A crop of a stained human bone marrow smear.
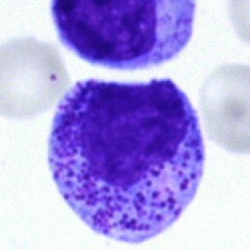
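Myelocyte in a stained human bone marrow smear. Its nucleus sits toward the top of the cell. The pale blue cytoplasm holds many purple-red granules, most crowded below the nucleus.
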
